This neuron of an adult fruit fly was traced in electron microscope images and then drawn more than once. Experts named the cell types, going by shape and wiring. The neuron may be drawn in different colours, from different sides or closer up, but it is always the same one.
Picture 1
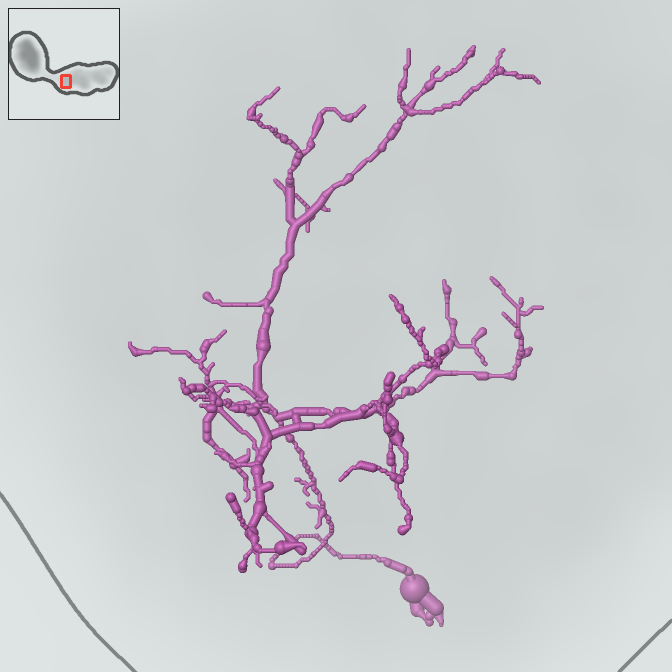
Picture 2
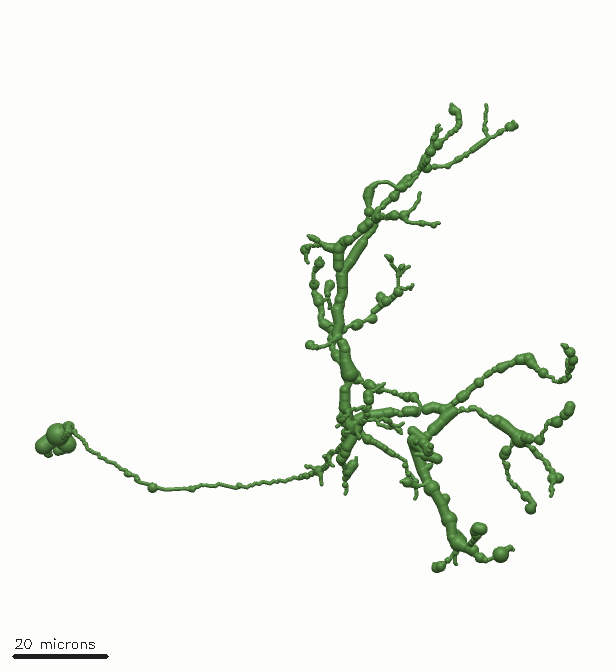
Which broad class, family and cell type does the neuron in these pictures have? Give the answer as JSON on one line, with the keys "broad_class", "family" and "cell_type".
{"broad_class": "nerve-cord intrinsic neuron", "family": "hemilineage 13B", "cell_type": "IN13B040"}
